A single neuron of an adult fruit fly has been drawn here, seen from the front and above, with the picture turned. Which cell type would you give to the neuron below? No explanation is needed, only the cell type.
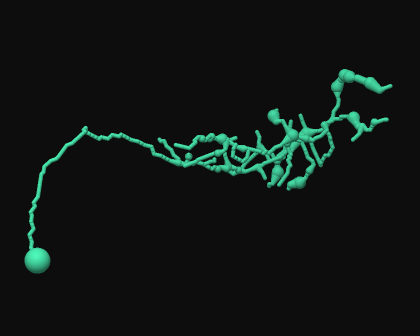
Dm2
